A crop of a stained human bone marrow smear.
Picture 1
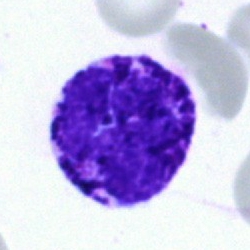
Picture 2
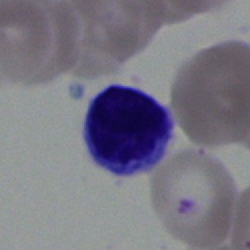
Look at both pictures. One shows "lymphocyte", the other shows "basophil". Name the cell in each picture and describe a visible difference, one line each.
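Picture 1 – basophil. Coarse dark purple granules crowd over the whole cell.
Picture 2 – lymphocyte. No granules are visible in the cytoplasm.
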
